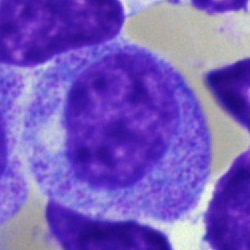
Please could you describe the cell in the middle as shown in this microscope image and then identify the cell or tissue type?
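First, position: the nucleus lies toward the upper part of the cell, with more cytoplasm below it. Second, chromatin: patchy, with darker clumps between lighter areas. Third, cytoplasm: a moderate rim of pale bluish-lilac colour, filled with fine purple granules. The cell is a promyelocyte.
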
